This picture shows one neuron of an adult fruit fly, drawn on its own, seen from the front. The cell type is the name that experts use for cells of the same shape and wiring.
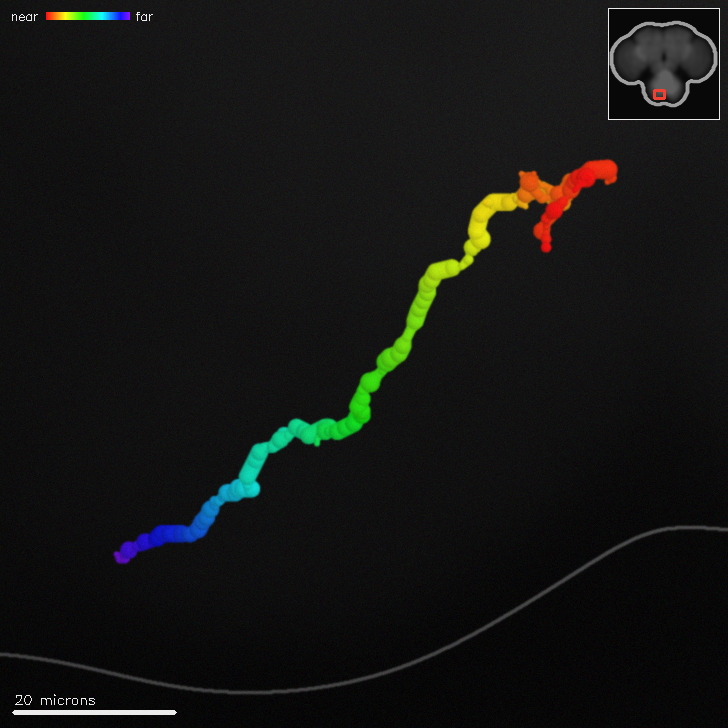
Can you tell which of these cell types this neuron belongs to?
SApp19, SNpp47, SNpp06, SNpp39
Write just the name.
SNpp47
